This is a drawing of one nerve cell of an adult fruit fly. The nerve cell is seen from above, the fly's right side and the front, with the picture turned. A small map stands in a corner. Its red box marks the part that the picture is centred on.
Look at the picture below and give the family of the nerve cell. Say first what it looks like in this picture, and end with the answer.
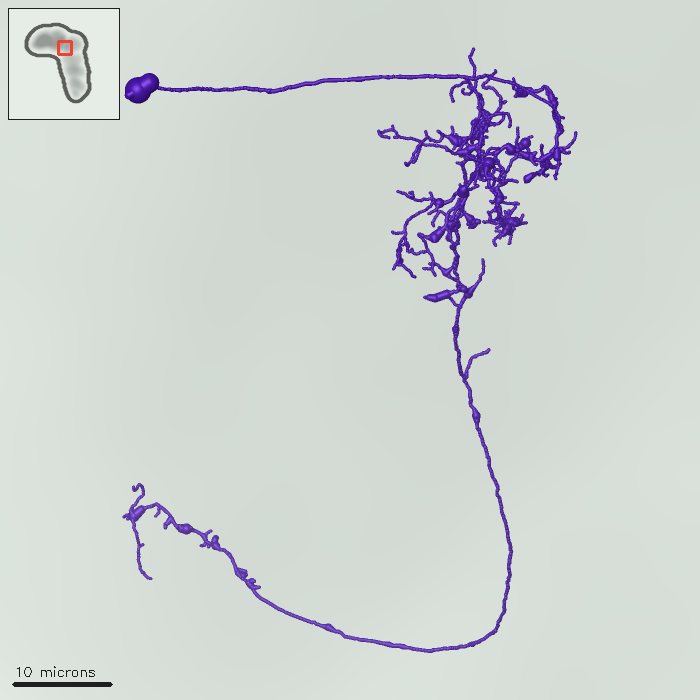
From top to bottom in the picture it spans about 60 microns. Dozens of branch ends can be seen. This is an optic-lobe intrinsic neuron. Its family is Tm.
